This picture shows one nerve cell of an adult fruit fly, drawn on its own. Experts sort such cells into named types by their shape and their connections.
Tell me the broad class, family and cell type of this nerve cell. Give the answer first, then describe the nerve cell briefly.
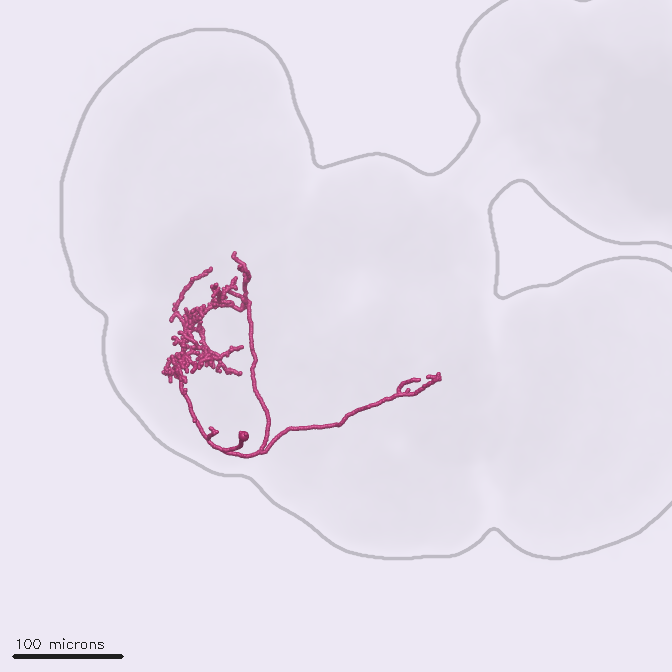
This is a central-brain intrinsic neuron. The family is hemilineage SMPad1. It is of cell type SIP145m. By the scale bar it is about 250 microns wide in this view. As drawn here it is wider than it is tall.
